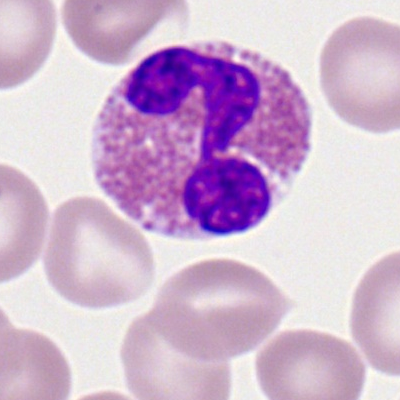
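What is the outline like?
Round and smooth, with no surface projections.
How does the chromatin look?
Dense, dark purple and coarsely clumped.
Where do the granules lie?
Through the whole cytoplasm, all around the nucleus.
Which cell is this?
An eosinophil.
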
